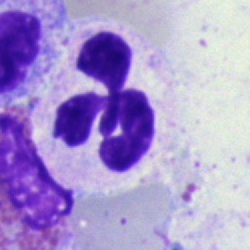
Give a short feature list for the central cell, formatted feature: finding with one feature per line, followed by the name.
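Nucleus: divided into three separate lobes
Links between lobes: thin strands near the centre of the cell
Chromatin: dense and dark purple
Cytoplasm: fine, faint granules
Name: segmented neutrophil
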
